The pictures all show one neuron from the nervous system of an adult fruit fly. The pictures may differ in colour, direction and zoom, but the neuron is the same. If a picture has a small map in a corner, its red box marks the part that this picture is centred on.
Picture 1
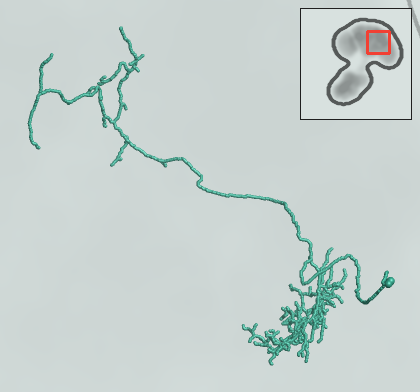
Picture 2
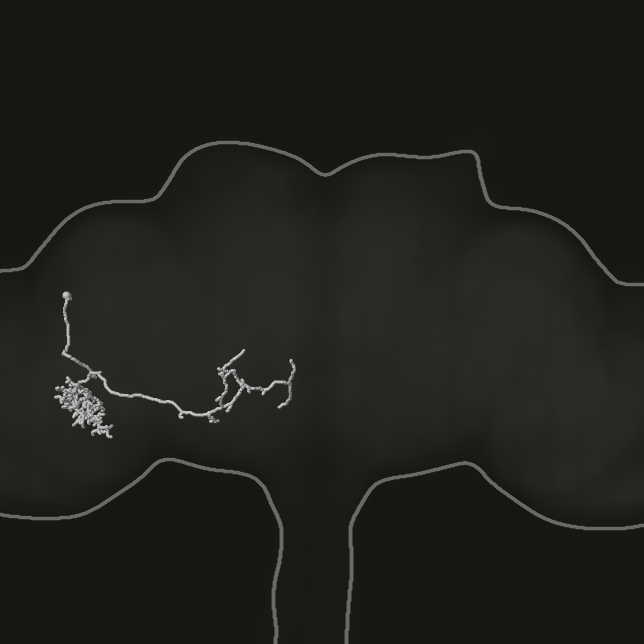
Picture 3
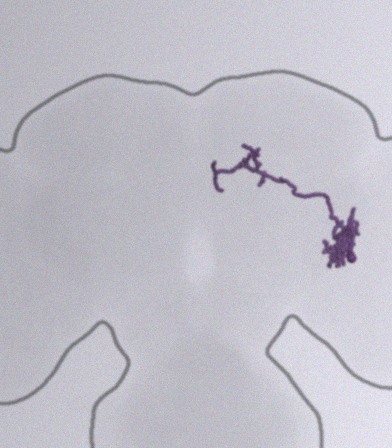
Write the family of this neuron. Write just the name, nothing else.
LC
